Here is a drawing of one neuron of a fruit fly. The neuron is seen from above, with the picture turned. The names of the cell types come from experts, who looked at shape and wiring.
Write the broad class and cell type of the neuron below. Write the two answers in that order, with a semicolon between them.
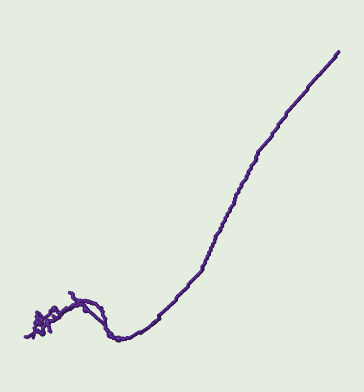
sensory neuron entering the nerve cord; SNxx05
